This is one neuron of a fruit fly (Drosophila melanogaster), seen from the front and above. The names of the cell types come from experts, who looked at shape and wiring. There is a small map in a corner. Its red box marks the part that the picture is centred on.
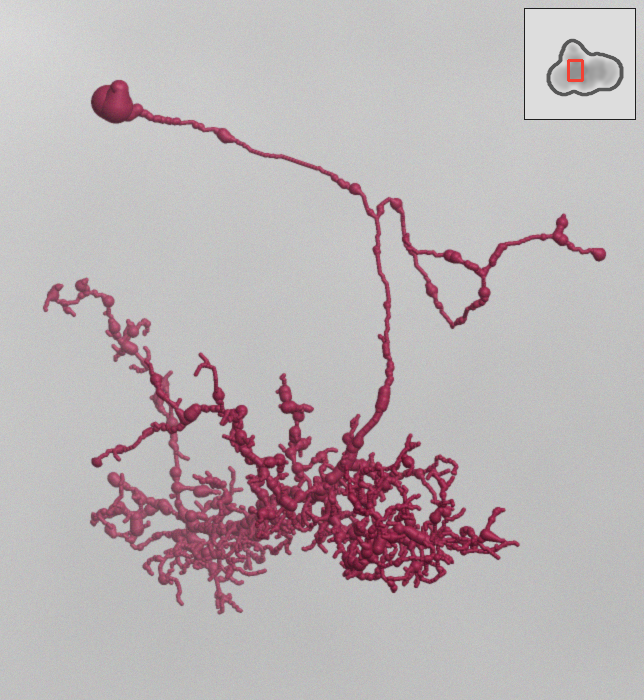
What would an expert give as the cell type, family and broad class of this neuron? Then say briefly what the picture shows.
It is of cell type IN23B024. Its family is hemilineage 23B. This is a nerve-cord intrinsic neuron. Its cell body lies at the upper left of the picture. More than a hundred branch ends can be seen.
